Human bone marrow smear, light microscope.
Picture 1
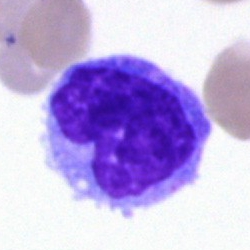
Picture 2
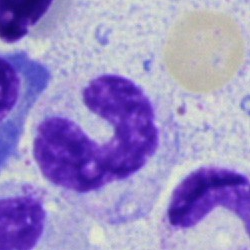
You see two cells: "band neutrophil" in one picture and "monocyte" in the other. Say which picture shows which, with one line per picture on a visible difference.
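Picture 1 is a monocyte. The nucleus fills most of the cell, leaving a rim of cytoplasm that is widest at the lower left.
Picture 2 is a band neutrophil. The cytoplasm is plentiful and pale lilac-grey.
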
